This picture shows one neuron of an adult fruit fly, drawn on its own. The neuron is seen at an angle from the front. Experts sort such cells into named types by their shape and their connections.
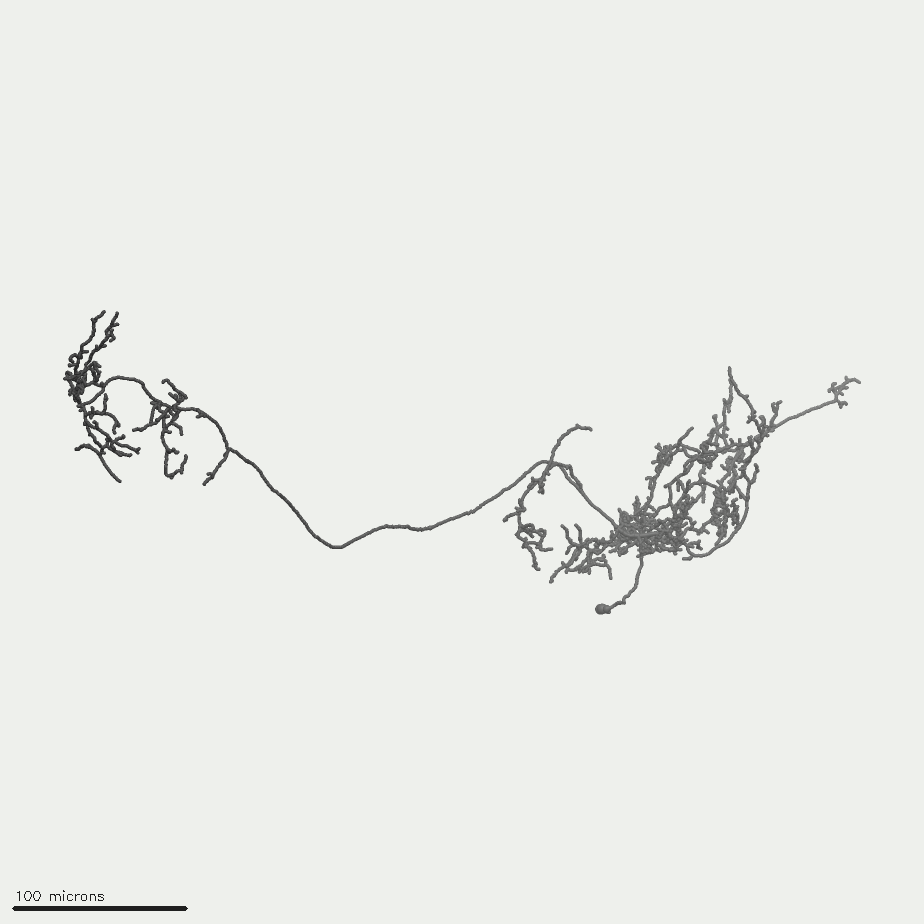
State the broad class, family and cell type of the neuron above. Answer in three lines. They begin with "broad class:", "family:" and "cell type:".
broad class: ascending neuron
family: hemilineage 05B
cell type: AN05B097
